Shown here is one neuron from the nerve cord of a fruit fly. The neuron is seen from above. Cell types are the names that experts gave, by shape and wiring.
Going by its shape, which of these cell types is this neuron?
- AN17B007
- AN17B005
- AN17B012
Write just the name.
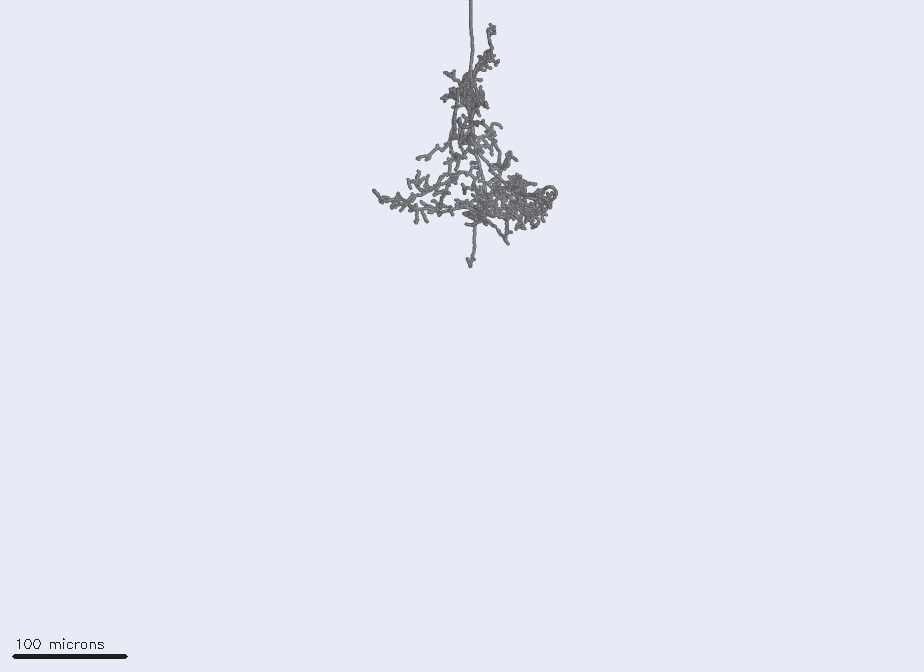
AN17B012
